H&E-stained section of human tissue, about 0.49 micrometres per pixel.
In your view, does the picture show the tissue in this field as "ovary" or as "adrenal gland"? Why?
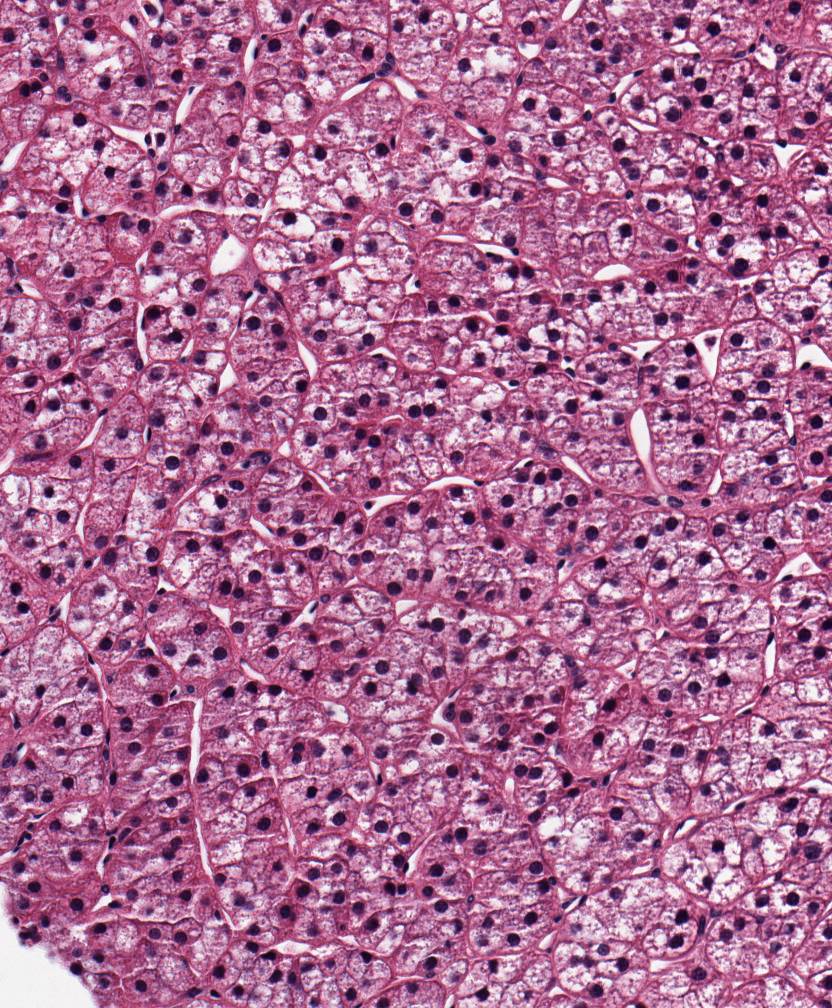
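This is adrenal gland. Throughout the field, cells lie in small nests and short cords separated by thin vascular channels.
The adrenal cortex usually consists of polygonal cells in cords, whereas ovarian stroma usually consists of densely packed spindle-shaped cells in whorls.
The cells have abundant pale pink cytoplasm filled with many small clear vacuoles, giving a foamy look, and thin pink lines sharply outline their borders. No gland lumens, fat cells or bands of fibrous stroma are present.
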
